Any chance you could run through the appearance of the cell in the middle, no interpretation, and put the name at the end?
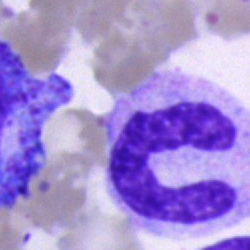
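The nucleus is curved into a C shape, open to the right. Its chromatin is coarse and clumped. Pale pinkish-lilac cytoplasm holds fine, faint pinkish granules. This is a band neutrophil.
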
